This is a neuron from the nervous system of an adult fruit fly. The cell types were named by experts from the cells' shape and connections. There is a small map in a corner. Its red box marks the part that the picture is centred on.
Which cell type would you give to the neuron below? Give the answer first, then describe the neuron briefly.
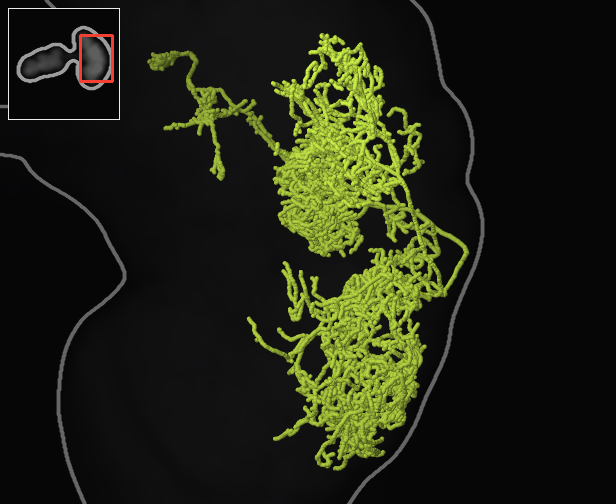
The cell type is OA-VPM3. This is a central-brain intrinsic neuron. It is in the brain and does not reach the nerve cord. As drawn here it is taller than it is wide.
